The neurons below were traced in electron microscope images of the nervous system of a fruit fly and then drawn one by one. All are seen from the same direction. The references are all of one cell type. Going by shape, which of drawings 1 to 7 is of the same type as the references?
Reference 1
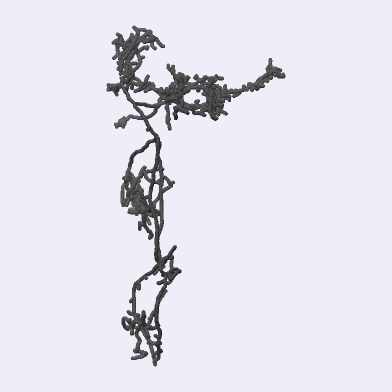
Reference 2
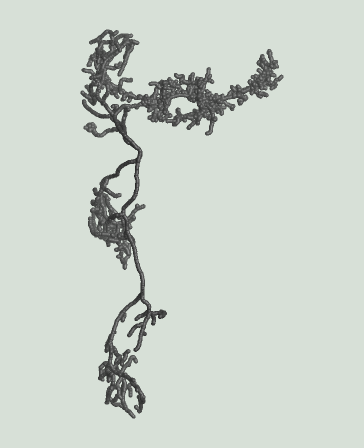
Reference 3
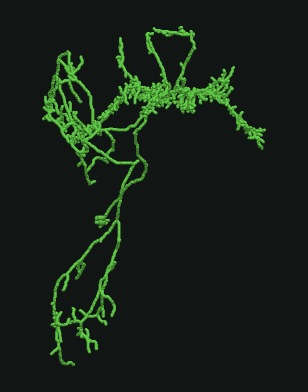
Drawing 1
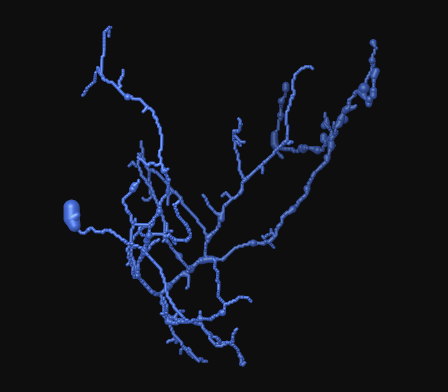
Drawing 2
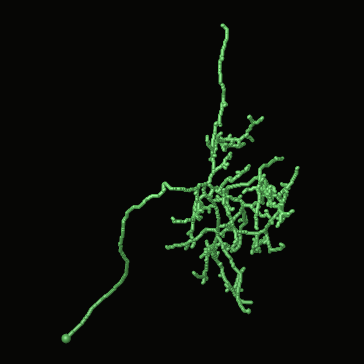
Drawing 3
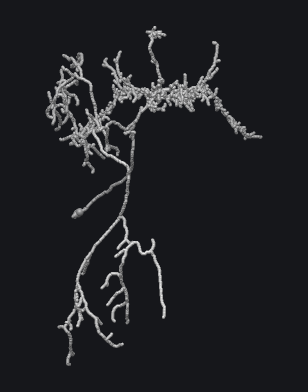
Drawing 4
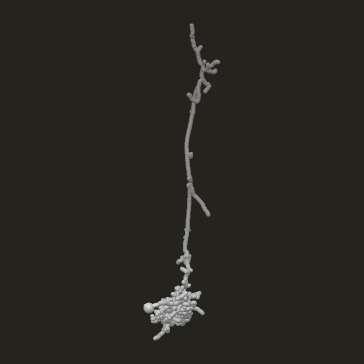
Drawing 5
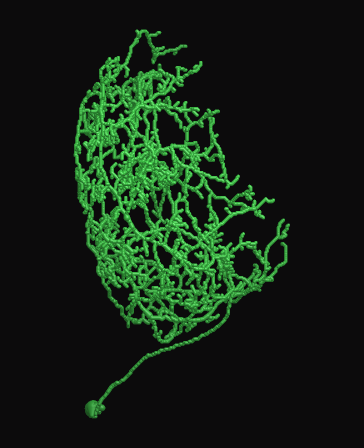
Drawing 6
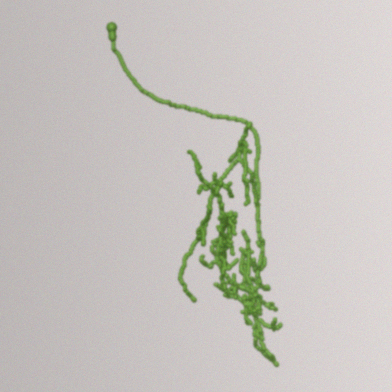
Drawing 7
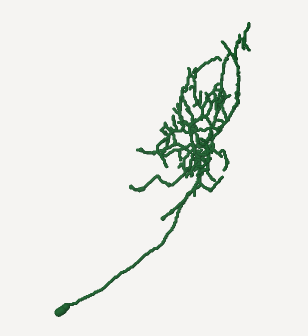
Drawing 3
